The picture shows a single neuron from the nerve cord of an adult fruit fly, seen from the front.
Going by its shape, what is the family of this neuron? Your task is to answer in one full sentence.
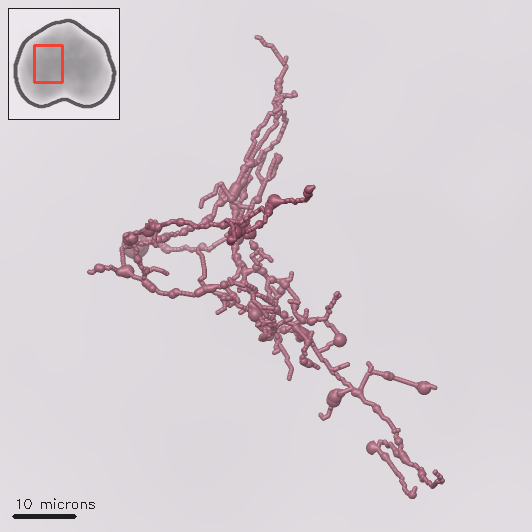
It is hemilineage 01B which is the family of the neuron.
